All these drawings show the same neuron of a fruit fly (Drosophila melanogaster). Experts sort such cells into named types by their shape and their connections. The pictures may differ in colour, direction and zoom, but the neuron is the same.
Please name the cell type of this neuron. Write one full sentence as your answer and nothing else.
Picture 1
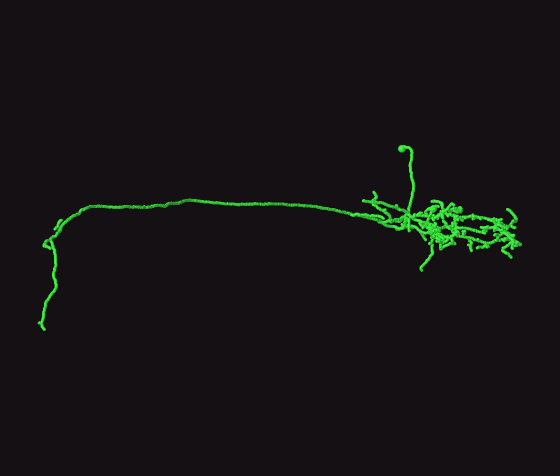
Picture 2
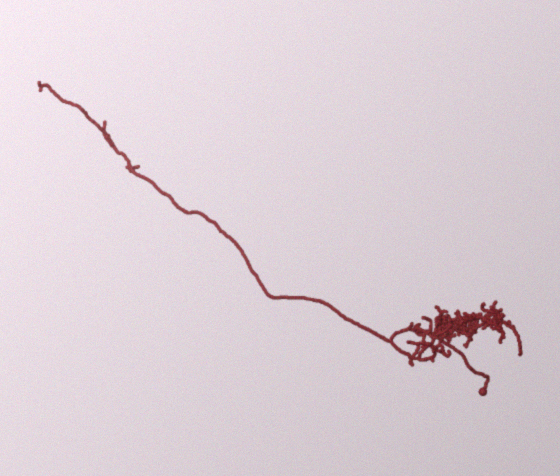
It is as AN05B083 that this neuron is typed.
